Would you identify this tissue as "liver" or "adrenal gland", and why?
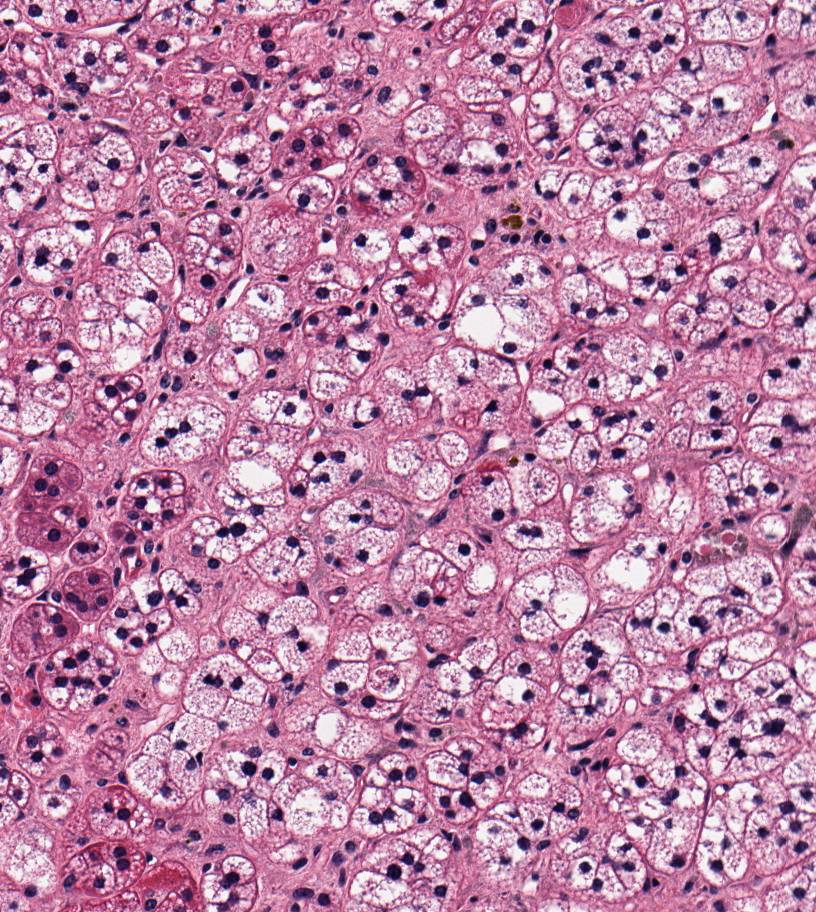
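Adrenal gland. Check one, cytoplasm: most cells are pale and clear, with a fine bubbly, vacuolated texture.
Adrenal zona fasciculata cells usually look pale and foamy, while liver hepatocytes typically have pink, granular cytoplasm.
Check two, arrangement: the cells lie in small rounded nests, each outlined by a thin pink septum.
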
